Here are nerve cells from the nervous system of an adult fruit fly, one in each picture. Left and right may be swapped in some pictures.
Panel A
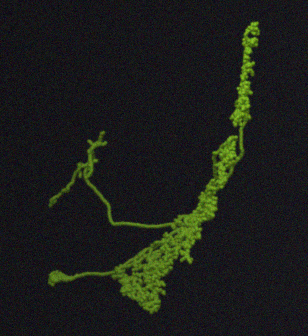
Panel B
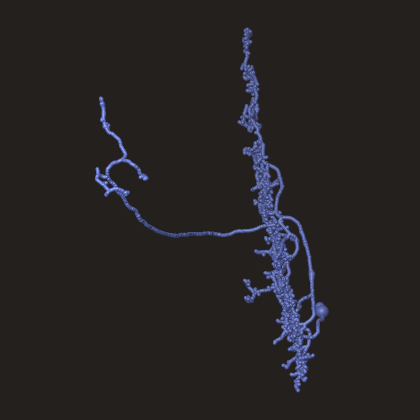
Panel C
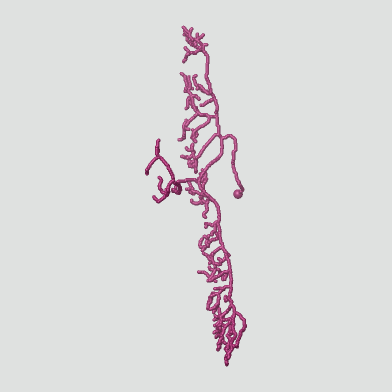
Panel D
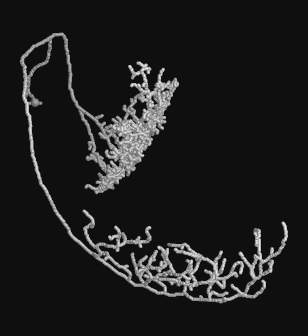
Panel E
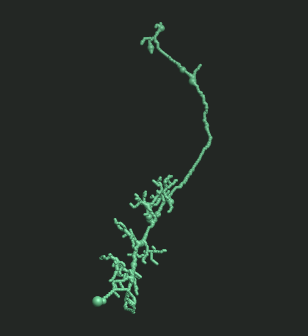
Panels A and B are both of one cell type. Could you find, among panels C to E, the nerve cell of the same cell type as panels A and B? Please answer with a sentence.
Panel C is of the same cell type.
